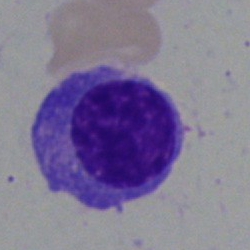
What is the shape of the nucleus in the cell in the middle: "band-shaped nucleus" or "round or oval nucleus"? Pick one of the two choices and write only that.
Round or oval nucleus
